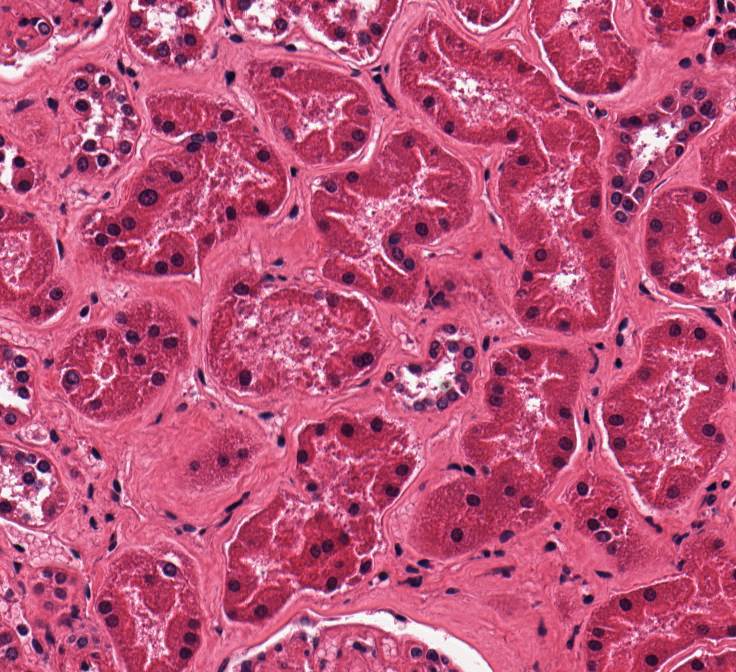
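Renal cortex, H&E. Closely packed round to oval tubular cross-sections, separated by pink stroma, fill the whole field. Most tubules have a single lining layer of cells with abundant, deeply eosinophilic, granular cytoplasm. Larger tubules show narrow, irregular lumens holding pale, frayed eosinophilic material.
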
